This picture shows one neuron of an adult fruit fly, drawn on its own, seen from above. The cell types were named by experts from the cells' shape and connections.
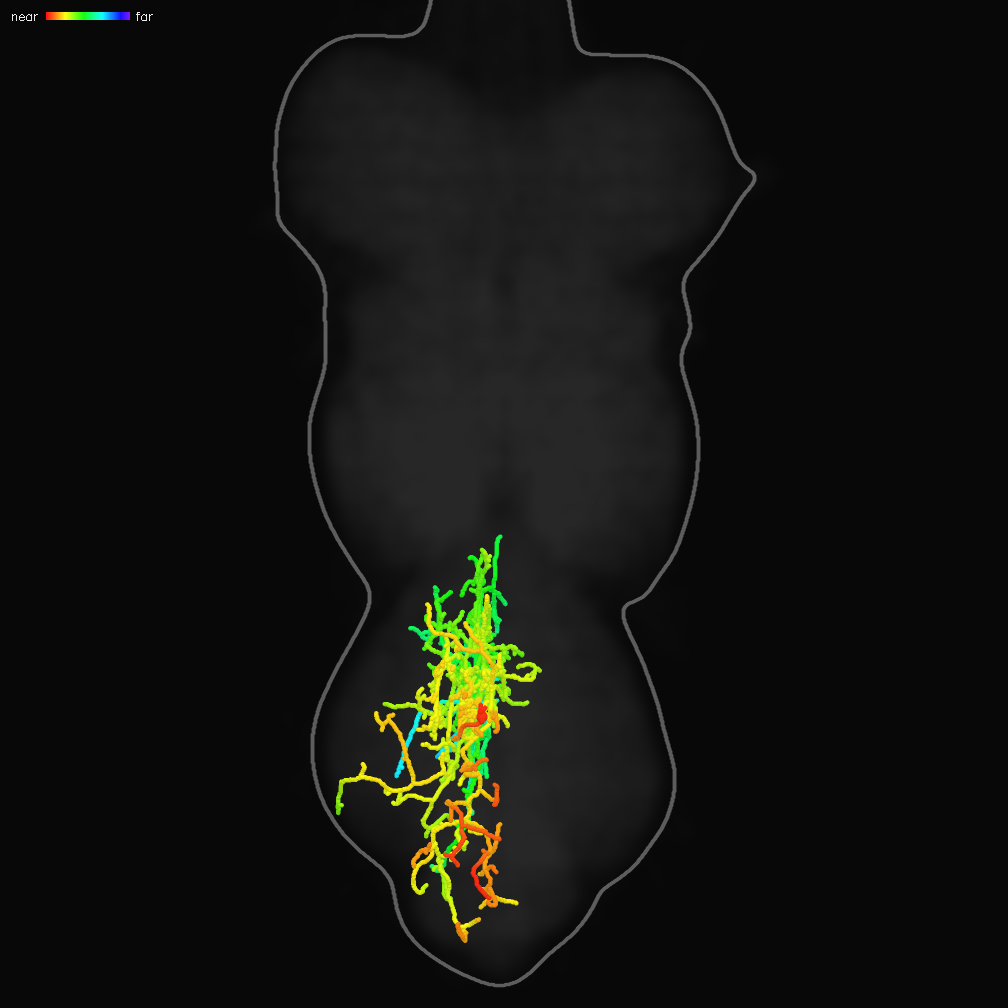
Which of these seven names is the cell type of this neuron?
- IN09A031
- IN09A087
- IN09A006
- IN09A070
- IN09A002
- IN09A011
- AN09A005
IN09A011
